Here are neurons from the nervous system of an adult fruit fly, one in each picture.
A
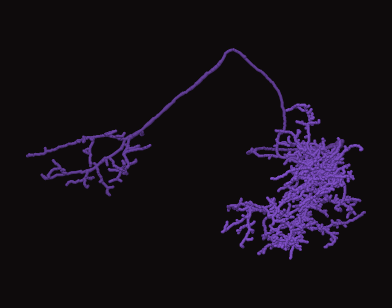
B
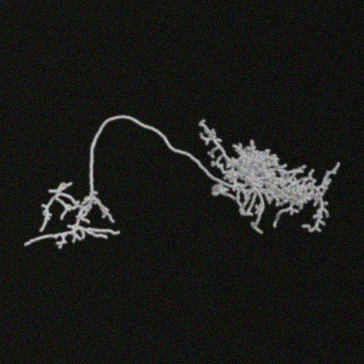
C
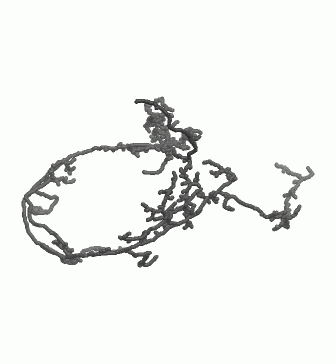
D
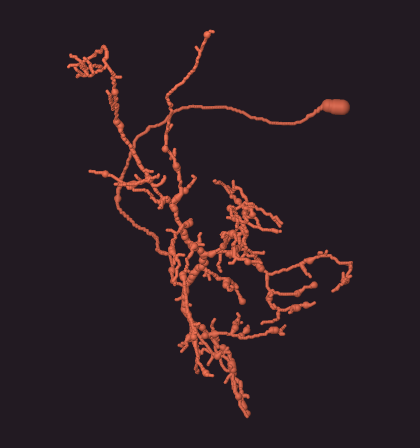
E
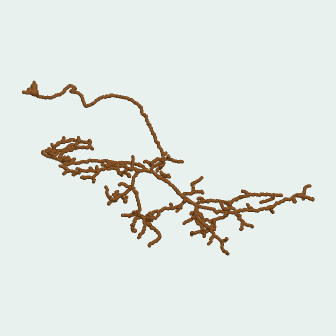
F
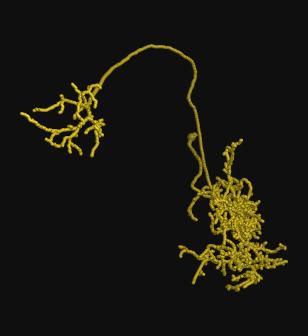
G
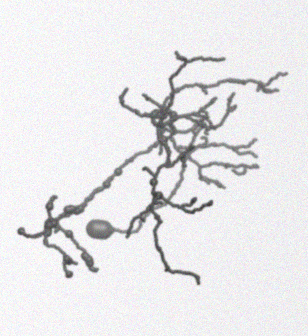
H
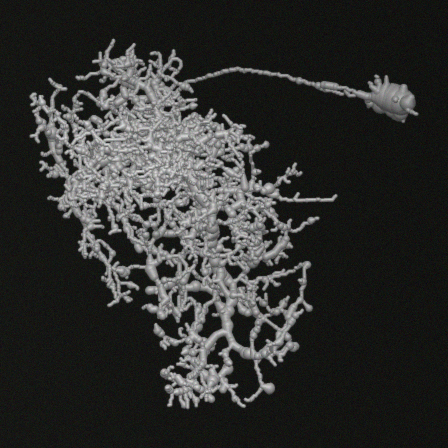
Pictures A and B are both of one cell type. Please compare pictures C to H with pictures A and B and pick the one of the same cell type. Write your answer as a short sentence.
Picture F is of the same cell type.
